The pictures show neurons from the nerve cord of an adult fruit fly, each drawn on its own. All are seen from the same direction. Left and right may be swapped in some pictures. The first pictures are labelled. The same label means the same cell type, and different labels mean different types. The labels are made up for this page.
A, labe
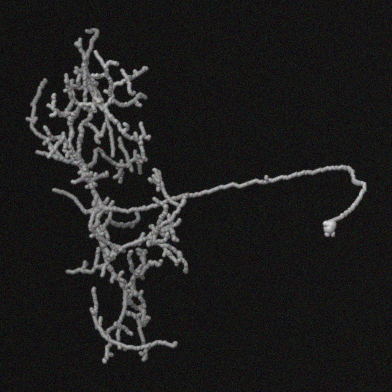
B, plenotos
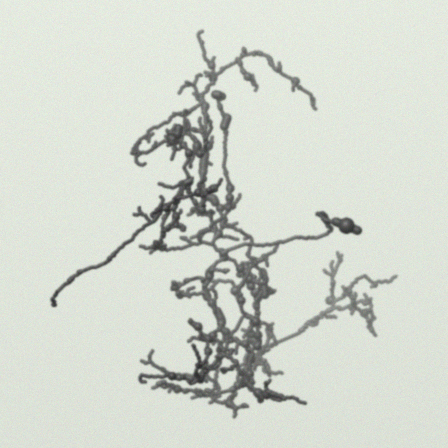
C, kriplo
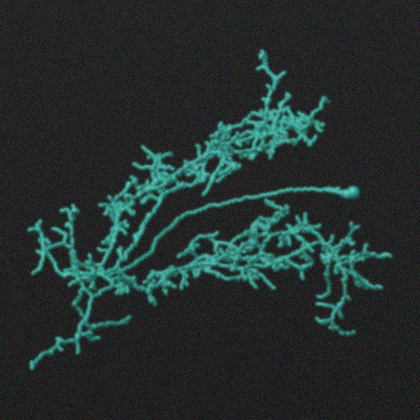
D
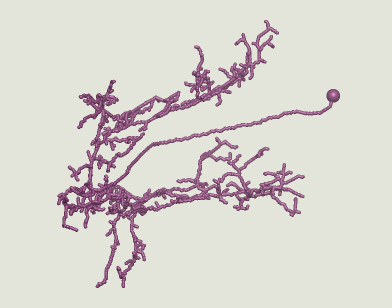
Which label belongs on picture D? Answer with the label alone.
kriplo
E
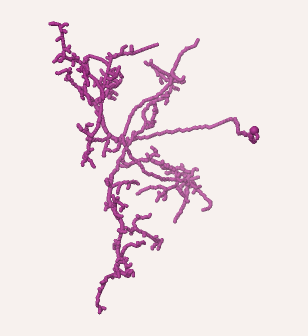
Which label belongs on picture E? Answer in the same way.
plenotos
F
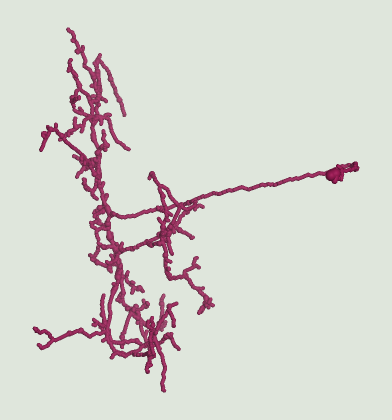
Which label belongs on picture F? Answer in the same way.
labe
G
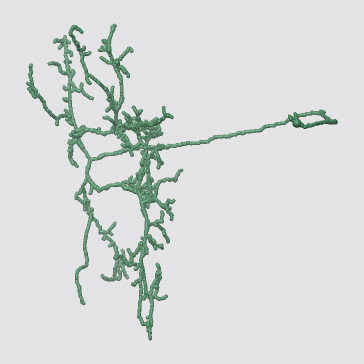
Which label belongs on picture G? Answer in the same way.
labe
